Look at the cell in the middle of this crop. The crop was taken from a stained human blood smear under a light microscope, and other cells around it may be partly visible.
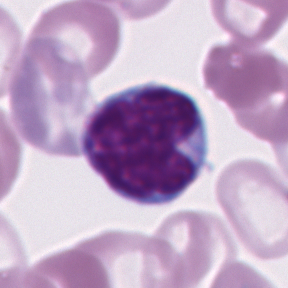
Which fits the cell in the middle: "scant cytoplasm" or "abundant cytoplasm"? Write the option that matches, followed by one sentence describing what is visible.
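Scant cytoplasm. The cytoplasm forms only a thin rim around the nucleus.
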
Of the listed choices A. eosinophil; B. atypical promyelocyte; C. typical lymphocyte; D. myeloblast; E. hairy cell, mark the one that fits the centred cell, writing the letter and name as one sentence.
The central cell is a typical lymphocyte, which makes option C the right answer.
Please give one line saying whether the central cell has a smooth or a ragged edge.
The border of this cell runs smooth and free of any projections.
